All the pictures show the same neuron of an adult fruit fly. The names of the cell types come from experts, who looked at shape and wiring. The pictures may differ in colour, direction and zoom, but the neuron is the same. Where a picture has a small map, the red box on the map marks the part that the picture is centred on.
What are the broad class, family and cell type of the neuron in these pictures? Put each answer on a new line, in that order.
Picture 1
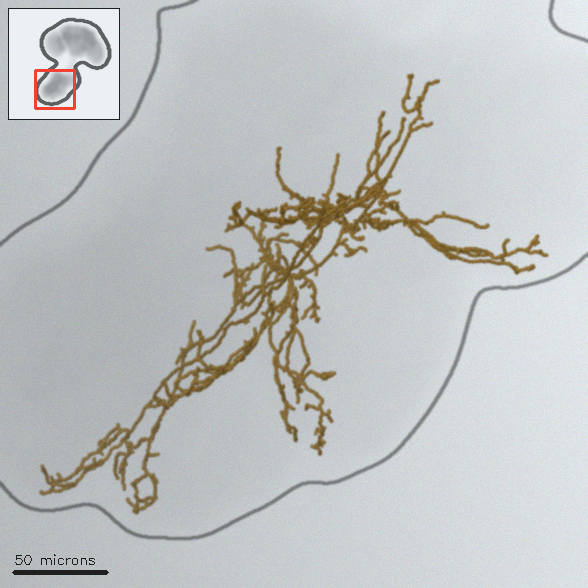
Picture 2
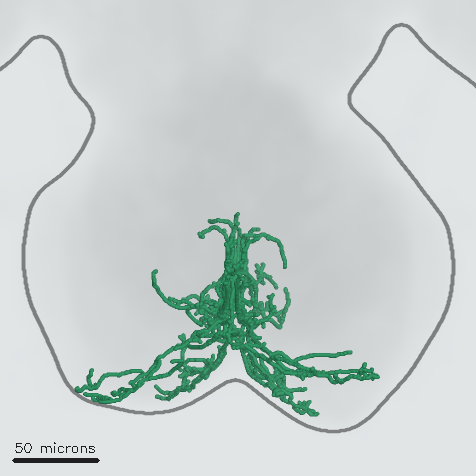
nerve-cord intrinsic neuron
hemilineage 05B
IN05B024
